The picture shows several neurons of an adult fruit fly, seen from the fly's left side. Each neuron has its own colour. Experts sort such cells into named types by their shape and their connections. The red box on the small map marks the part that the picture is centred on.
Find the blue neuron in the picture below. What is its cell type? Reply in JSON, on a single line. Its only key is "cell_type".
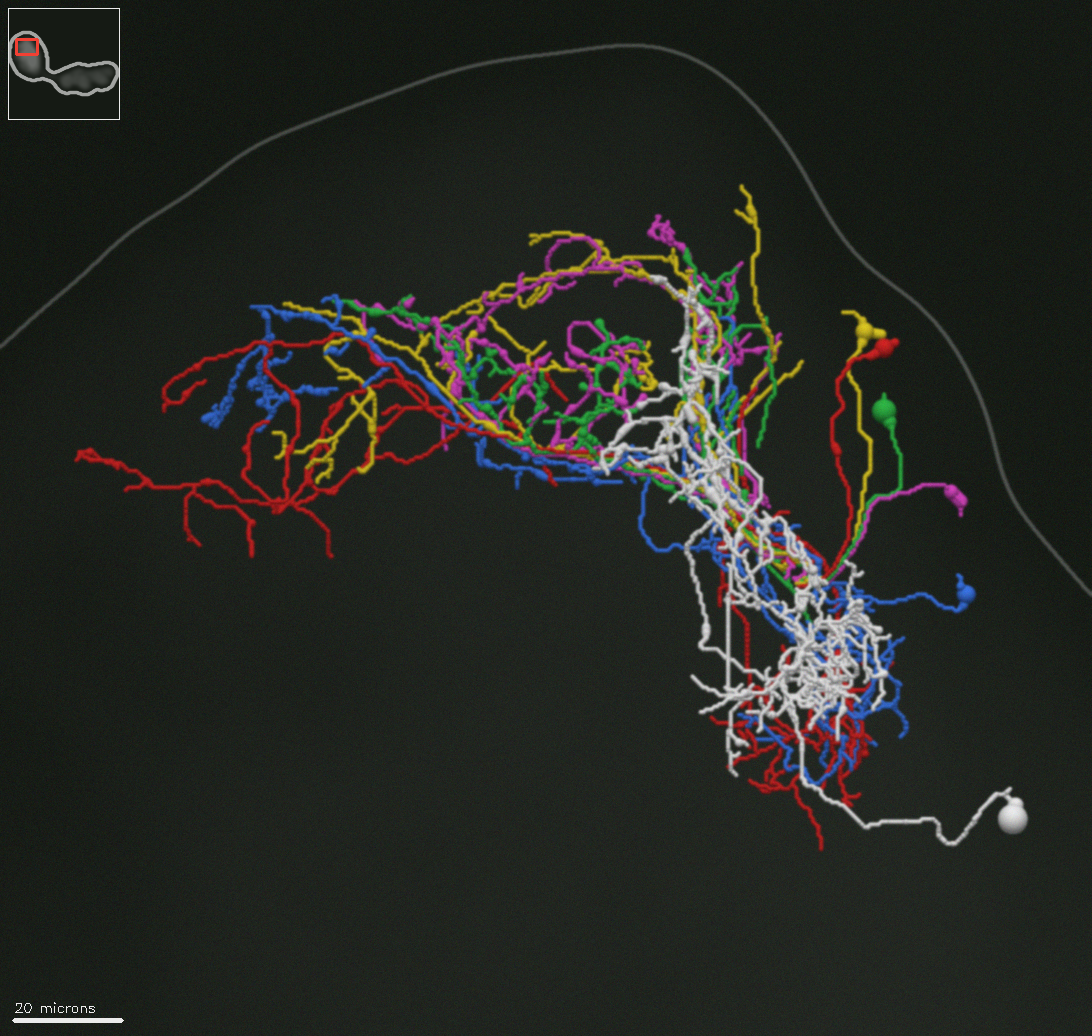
{"cell_type": "SMP328_b"}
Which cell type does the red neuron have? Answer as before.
{"cell_type": "SMP326"}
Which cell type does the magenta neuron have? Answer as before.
{"cell_type": "SMP320"}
